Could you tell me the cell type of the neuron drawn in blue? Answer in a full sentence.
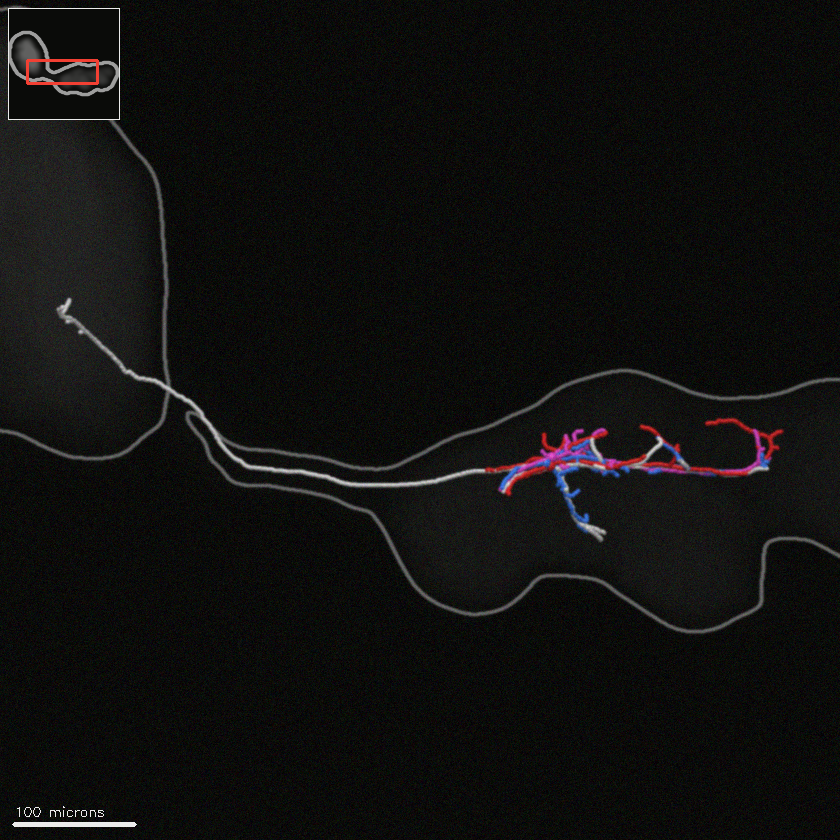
The cell type is SNpp04.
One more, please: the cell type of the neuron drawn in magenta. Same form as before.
The cell type is SNpp08.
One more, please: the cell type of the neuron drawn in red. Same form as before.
The cell type is SNpp11.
